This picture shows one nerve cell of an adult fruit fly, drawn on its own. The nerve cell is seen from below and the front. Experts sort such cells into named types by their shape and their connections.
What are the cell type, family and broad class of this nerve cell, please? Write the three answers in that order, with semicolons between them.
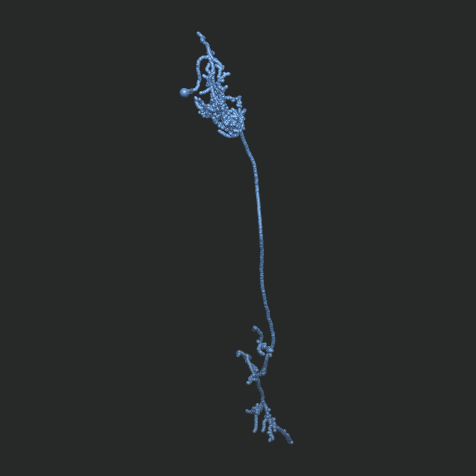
DNge081; DNge; descending neuron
